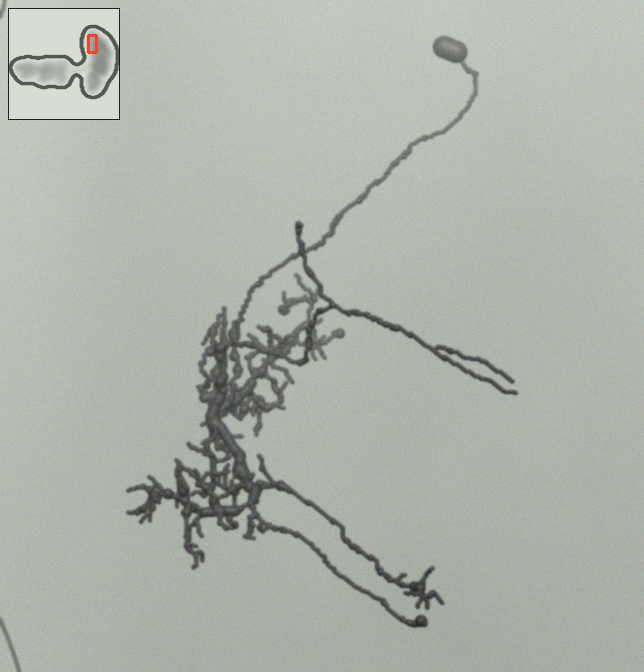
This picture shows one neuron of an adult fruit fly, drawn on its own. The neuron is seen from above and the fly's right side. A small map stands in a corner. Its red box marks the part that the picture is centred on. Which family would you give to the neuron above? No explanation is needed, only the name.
TmY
